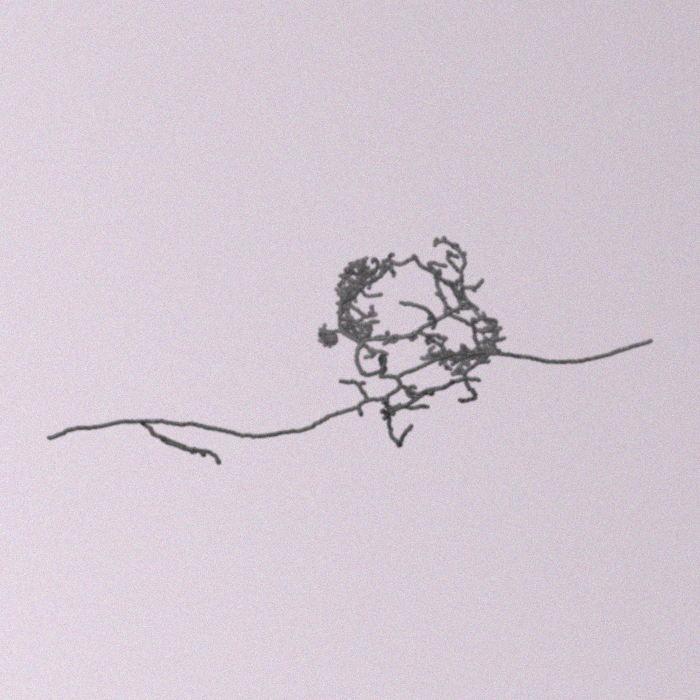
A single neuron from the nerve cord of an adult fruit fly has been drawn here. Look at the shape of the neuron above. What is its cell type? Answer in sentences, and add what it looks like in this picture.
Its cell type is AN06B015. It is an ascending neuron. Dozens of branch ends can be seen. As drawn here it is more than twice as wide as it is tall.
